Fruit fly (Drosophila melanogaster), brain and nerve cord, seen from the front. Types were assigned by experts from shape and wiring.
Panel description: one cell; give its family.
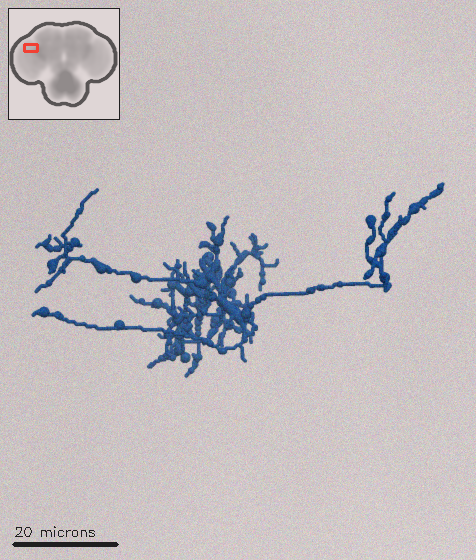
Y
